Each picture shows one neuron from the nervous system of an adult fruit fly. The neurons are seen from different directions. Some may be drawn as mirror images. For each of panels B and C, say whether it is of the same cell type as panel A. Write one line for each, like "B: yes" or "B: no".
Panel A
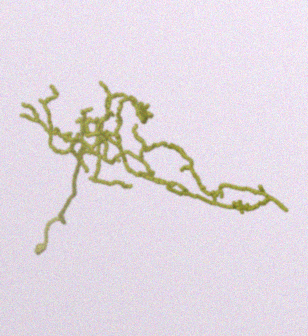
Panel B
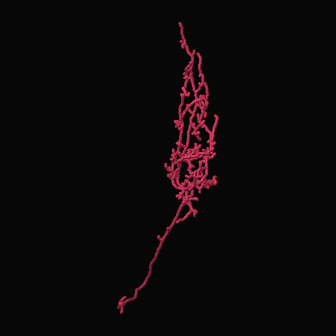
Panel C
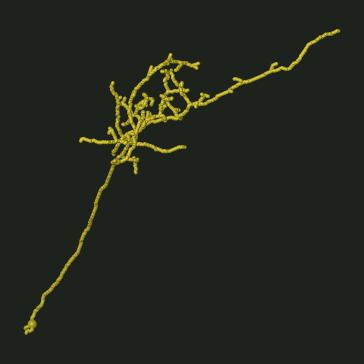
B: no
C: yes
